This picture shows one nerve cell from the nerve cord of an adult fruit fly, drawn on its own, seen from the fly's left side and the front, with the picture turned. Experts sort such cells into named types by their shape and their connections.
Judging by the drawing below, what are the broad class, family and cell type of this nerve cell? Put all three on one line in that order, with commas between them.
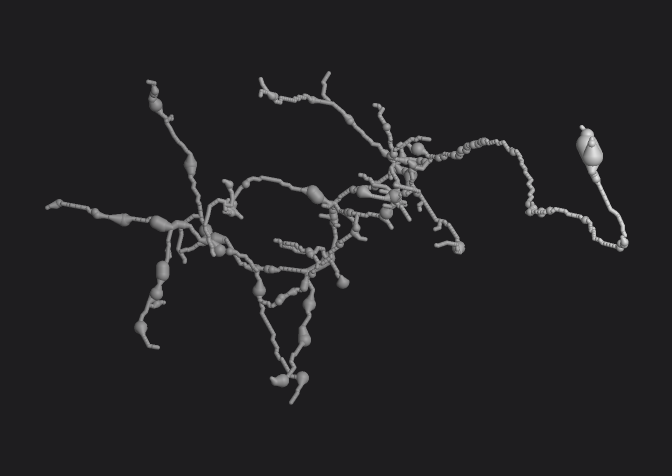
nerve-cord intrinsic neuron, hemilineage 13B, IN13B102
